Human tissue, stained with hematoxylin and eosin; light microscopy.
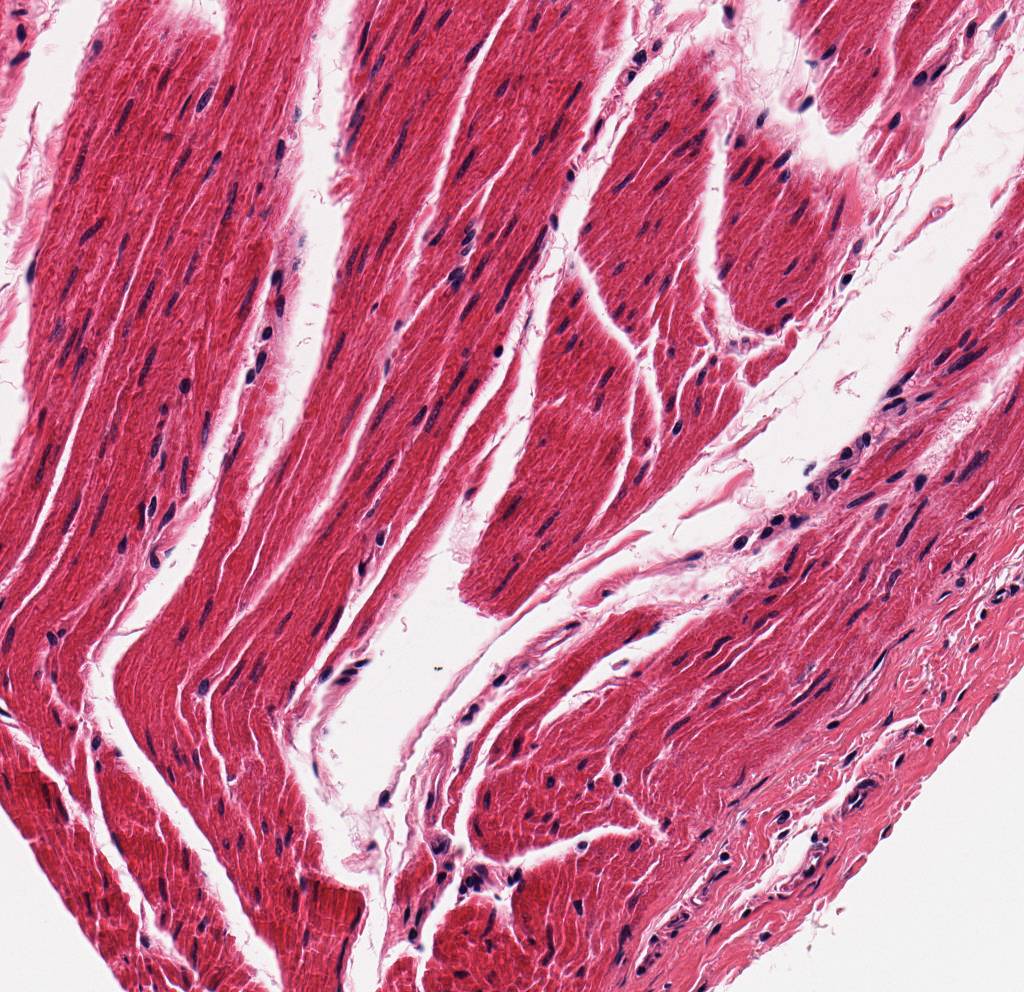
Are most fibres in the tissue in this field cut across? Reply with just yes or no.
No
